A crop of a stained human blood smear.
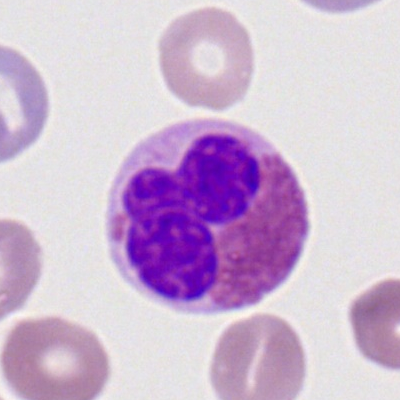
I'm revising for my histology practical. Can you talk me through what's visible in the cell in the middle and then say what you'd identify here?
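Look first at the chromatin: it is dark purple and coarsely clumped, with no nucleoli visible in the nucleus. On the right, pink-red granules fill the cytoplasm, and no vacuoles are seen there. This cell is an eosinophil.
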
